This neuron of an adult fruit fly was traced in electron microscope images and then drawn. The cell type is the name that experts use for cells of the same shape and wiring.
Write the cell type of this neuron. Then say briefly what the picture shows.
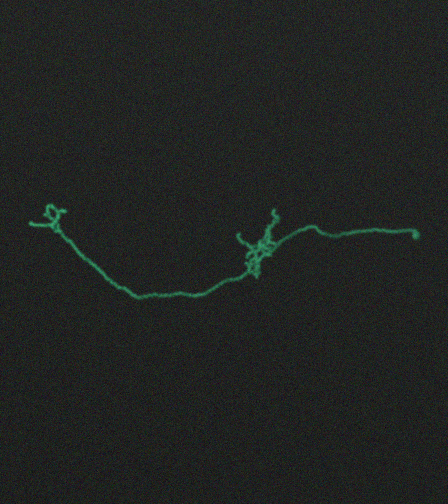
The cell type is Tm5b. It is an optic-lobe intrinsic neuron. The cell body can be seen on the right of the picture. As drawn here it is more than twice as wide as it is tall.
